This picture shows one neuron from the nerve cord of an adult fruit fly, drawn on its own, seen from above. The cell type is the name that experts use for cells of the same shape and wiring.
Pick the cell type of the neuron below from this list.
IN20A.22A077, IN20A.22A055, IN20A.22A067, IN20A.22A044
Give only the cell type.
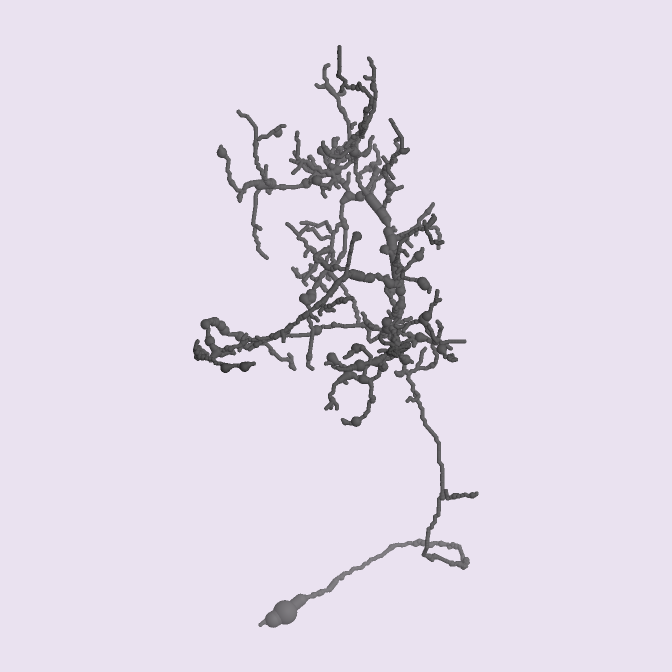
IN20A.22A067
